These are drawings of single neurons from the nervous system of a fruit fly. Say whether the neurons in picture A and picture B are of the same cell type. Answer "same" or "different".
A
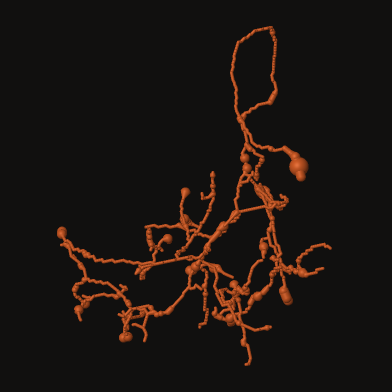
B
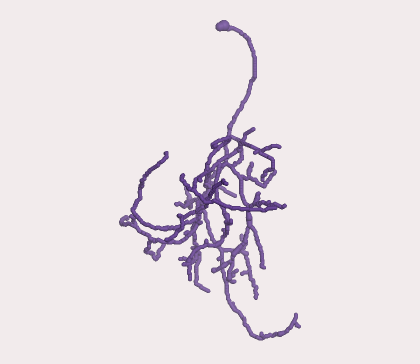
same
